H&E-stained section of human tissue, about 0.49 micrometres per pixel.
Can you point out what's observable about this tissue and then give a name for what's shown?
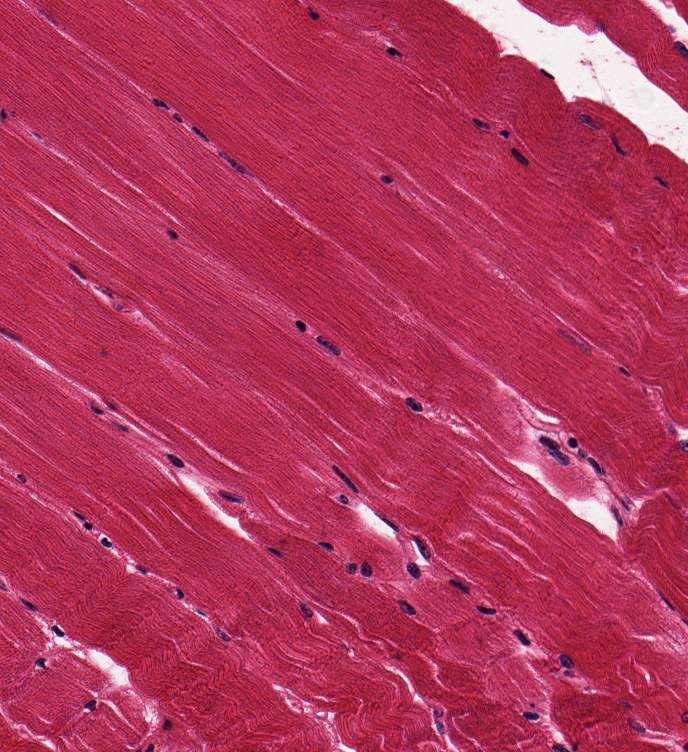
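Checking shape first, the muscle fibres run as long unbranched bands. Next, staining: their cytoplasm is a deep red-pink. Third, nuclear position: the nuclei sit at the fibre edges rather than the centres. Last, nuclear form: dark-staining, elongated along the fibres. This tissue is skeletal muscle.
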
